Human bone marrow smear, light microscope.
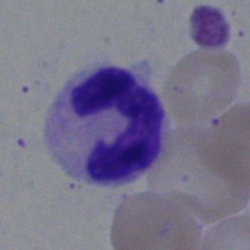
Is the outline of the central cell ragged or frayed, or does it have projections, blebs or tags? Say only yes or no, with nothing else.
No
